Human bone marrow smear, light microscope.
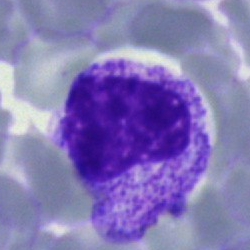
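Myelocyte. Searching the nucleus, I can make out no nucleoli. The cytoplasm seems crowded with fine purple granules, and where it shows between them it is pale lilac. All around, closely packed pale anucleate discs surround the cell.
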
